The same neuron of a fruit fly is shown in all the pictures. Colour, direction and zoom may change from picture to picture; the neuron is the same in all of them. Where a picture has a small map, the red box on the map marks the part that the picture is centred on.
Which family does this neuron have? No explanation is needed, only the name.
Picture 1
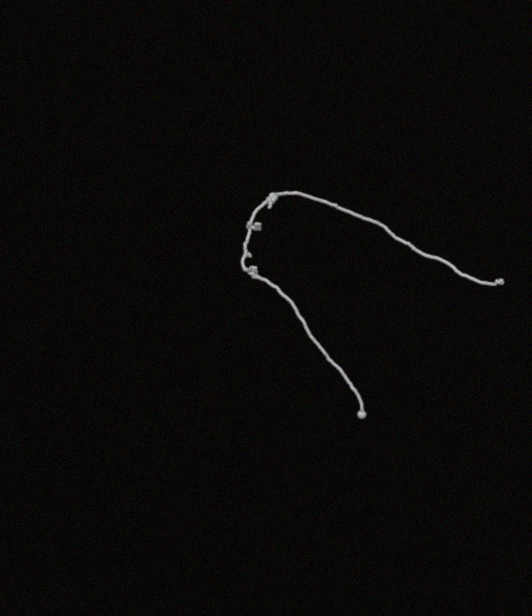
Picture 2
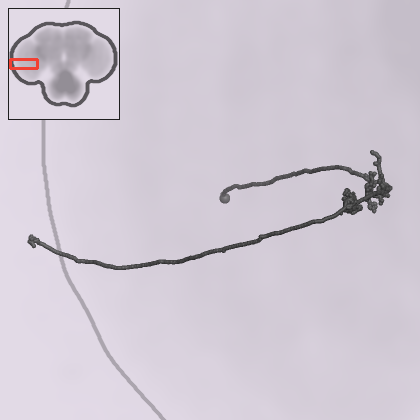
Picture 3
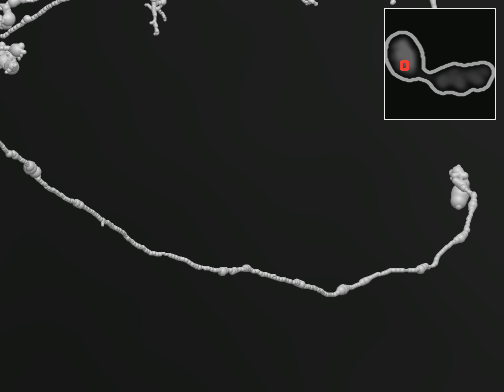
C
